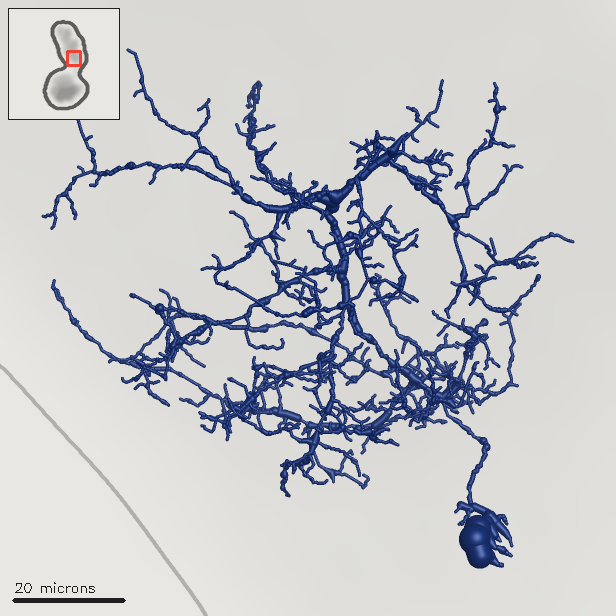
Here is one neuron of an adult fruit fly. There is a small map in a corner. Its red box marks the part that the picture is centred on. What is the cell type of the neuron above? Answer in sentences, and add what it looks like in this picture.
It is of cell type Ta levator MN. This is a motor neuron of the nerve cord. Its cell body lies at the lower right of the picture. By the scale bar it is about 95 microns wide in this view. More than a hundred branch ends can be seen.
